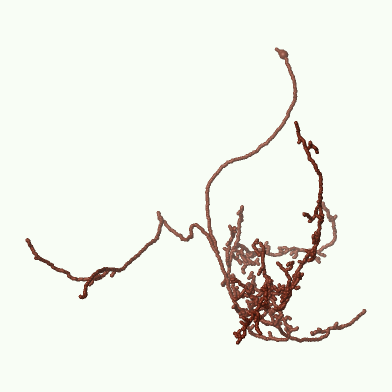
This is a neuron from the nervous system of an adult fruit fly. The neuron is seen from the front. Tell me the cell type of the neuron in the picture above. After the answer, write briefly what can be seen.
The cell type is IN23B061. It is a nerve-cord intrinsic neuron. The cell body can be seen at the upper right of the picture. In this view it is about as wide as it is tall.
